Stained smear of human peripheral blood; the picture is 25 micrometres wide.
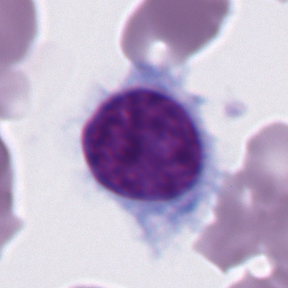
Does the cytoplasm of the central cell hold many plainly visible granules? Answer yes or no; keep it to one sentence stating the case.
No, its cytoplasm lacks visible granules entirely.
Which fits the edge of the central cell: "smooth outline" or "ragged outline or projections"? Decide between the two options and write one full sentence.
The outline of the cell is rough, not smooth.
